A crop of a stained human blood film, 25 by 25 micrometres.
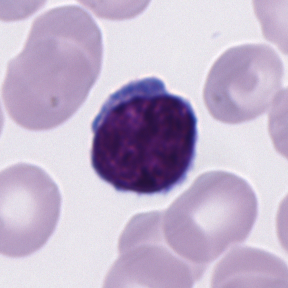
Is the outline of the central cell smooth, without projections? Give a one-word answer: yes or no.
Yes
